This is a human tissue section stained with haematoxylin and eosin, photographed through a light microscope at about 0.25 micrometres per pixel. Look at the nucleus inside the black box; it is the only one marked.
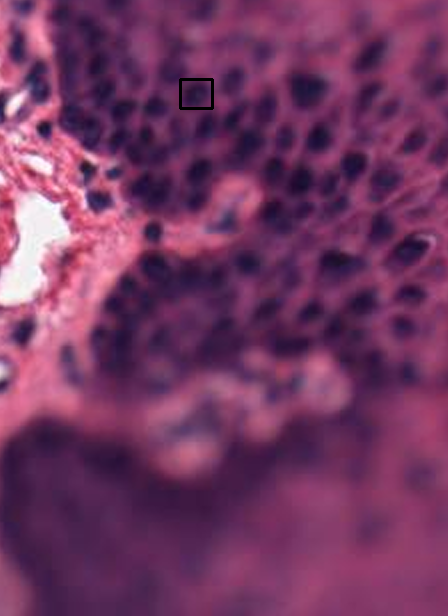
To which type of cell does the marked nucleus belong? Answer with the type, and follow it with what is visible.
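The marked cell is a squamous epithelial cell. The nucleus is an oval, dark purple body with an even stain throughout. The nucleus sits near the middle of the cell, surrounded by a rim of pink-purple cytoplasm. The cell's outline is not distinct; its cytoplasm merges with that of the cells touching it. The cell lies within a crowded sheet of closely packed cells, each with a dark rounded nucleus, set at fairly regular spacing.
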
